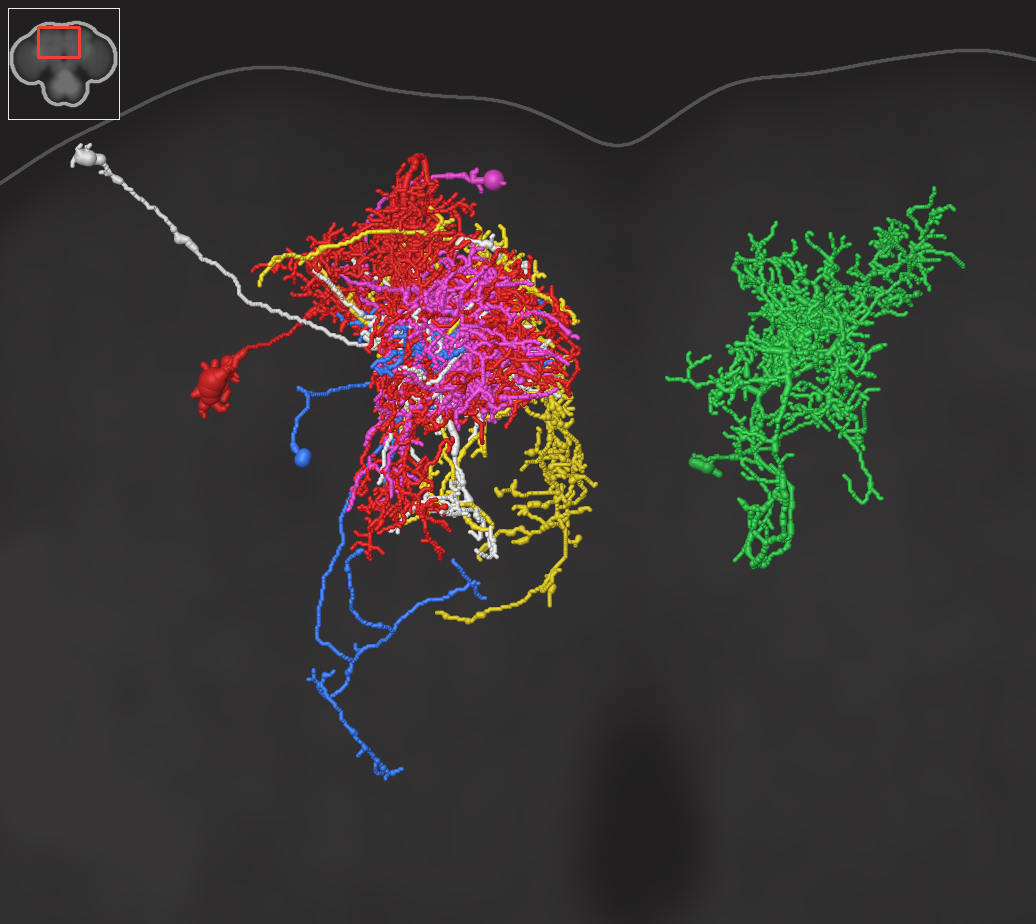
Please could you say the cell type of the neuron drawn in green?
CRE077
